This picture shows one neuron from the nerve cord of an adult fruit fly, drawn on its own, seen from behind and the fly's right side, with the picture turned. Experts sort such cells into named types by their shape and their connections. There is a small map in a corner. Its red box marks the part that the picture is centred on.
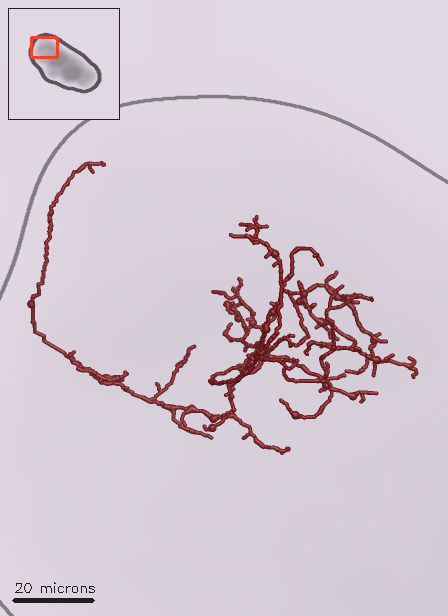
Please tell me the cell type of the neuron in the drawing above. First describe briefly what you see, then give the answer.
No cell body is drawn. By the scale bar it is about 100 microns wide in this view. Dozens of branch ends can be seen. Its broad class is sensory neuron entering the nerve cord. It is of cell type SNxx08.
